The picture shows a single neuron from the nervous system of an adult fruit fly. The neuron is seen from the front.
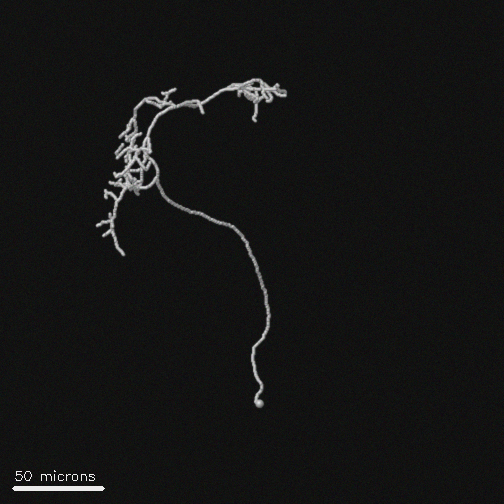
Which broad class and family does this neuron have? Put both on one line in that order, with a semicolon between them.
nerve-cord intrinsic neuron; hemilineage 06B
